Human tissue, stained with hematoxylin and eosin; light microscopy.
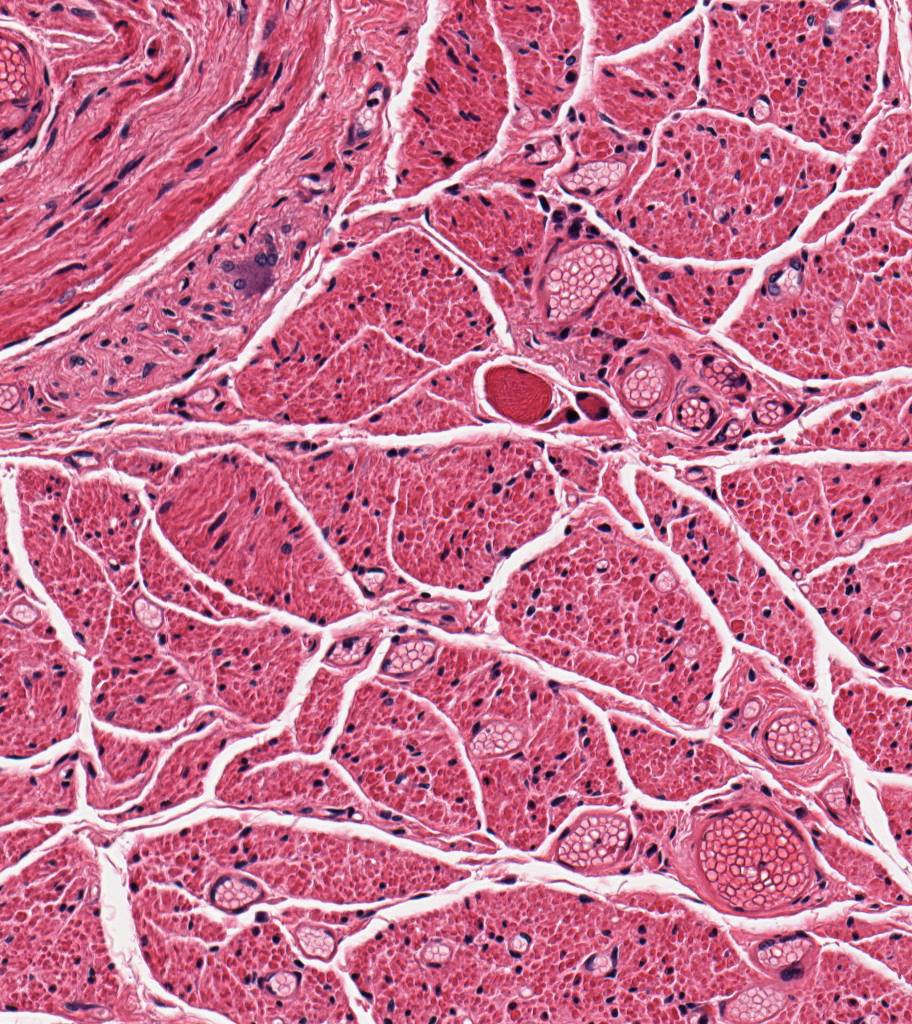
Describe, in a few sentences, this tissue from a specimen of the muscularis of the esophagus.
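The field consists mainly of smooth muscle cut in cross-section and divided into many irregular, angular bundles. Within these bundles, small dark nuclei are scattered among tightly packed pink cell profiles. In the upper left corner, a band of smooth muscle runs longitudinally in the plane of section, with elongated nuclei. Near the top centre, a small vessel has a lumen filled with solid red-staining blood.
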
